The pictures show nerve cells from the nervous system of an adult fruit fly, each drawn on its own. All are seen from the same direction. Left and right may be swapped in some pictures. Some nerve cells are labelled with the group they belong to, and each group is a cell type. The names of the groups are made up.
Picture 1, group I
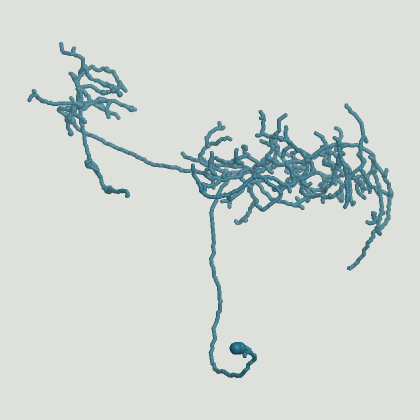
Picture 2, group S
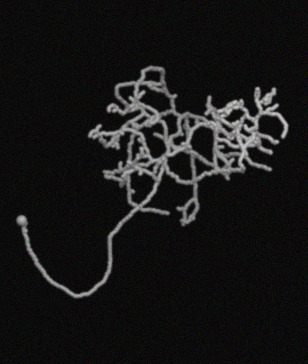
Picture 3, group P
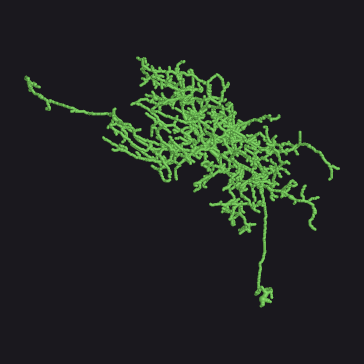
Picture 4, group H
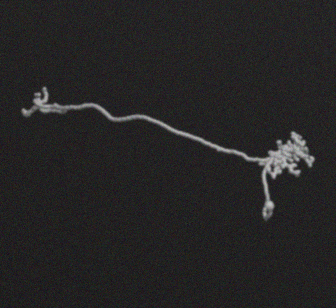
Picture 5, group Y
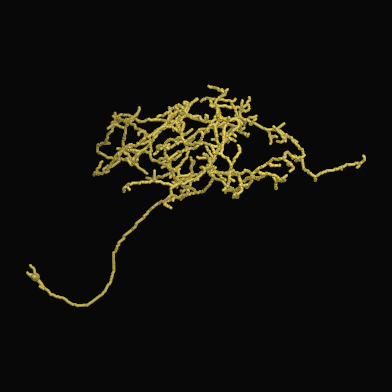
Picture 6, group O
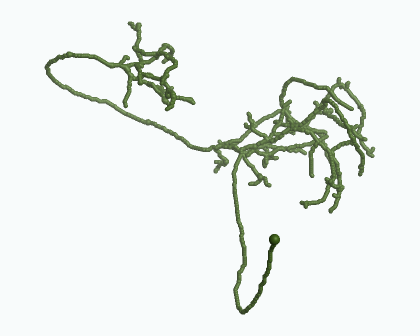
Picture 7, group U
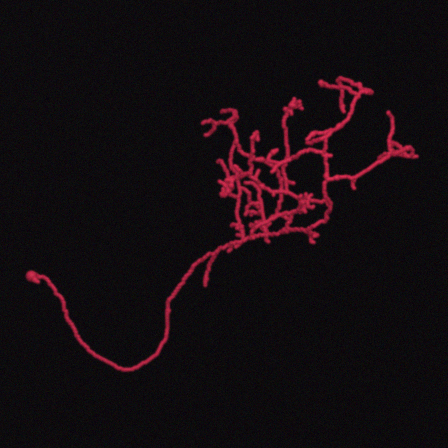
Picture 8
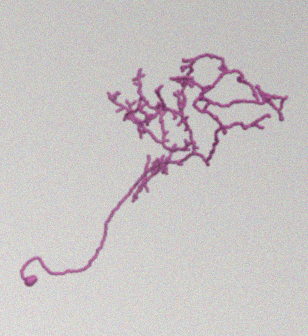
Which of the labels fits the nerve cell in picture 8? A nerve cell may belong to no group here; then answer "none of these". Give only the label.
group U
